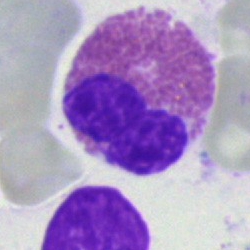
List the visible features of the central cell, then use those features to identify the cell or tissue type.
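This cell has a round outline, and its nucleus has settled into the lower part of the cell. The chromatin there is dense and dark purple, while the cytoplasm is plentiful and pinkish-purple. That's an eosinophil.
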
